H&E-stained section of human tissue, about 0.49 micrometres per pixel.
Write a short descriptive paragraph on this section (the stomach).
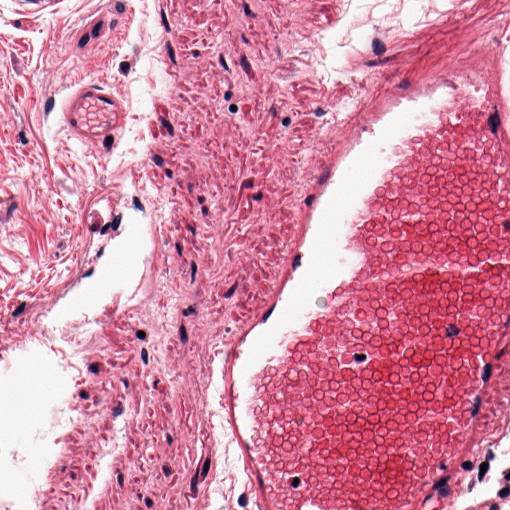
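Look first at the right half: a large vessel lumen, packed with blood, fills it. Its wall is thin, and along its left border the lining nuclei are flattened and elongated. The left half is fibrous stroma, with dark, spindle-shaped nuclei scattered among the fibres. Notice there is no epithelium anywhere here.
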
